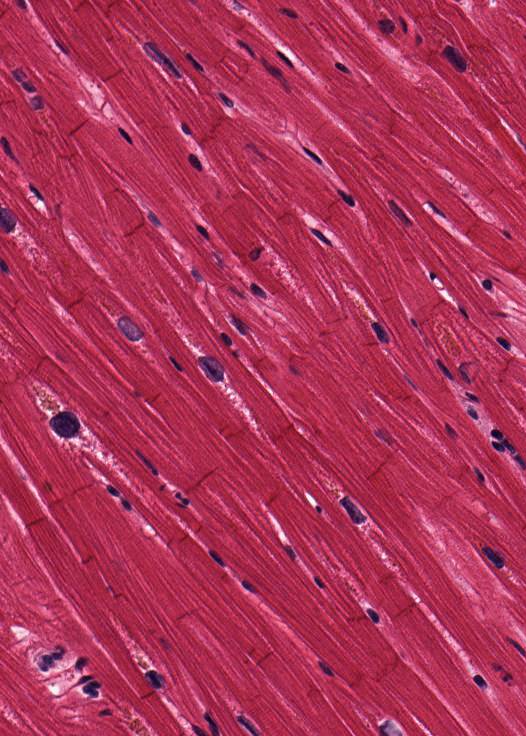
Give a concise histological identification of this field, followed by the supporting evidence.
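Myocardium is the tissue shown. The fibres branch and join neighbours rather than running as separate parallel cylinders, and thin dark transverse intercalated discs cross them at intervals.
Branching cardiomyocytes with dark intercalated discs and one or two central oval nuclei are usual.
The oval nuclei lie centrally, not at the edges. The cytoplasm is deep pink with fine lengthwise myofibrillar streaks.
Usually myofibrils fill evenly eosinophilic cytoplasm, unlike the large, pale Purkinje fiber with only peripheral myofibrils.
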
